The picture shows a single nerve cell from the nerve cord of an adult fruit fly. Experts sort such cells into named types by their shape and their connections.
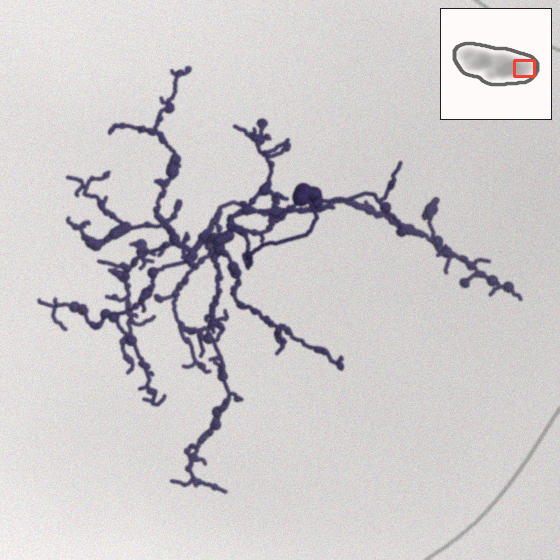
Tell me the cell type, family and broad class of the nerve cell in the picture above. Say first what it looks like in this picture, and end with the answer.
Dozens of branch ends can be seen. In this view it is about as wide as it is tall. Its cell type is IN21A083. Its family is hemilineage 21A. It is a nerve-cord intrinsic neuron.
